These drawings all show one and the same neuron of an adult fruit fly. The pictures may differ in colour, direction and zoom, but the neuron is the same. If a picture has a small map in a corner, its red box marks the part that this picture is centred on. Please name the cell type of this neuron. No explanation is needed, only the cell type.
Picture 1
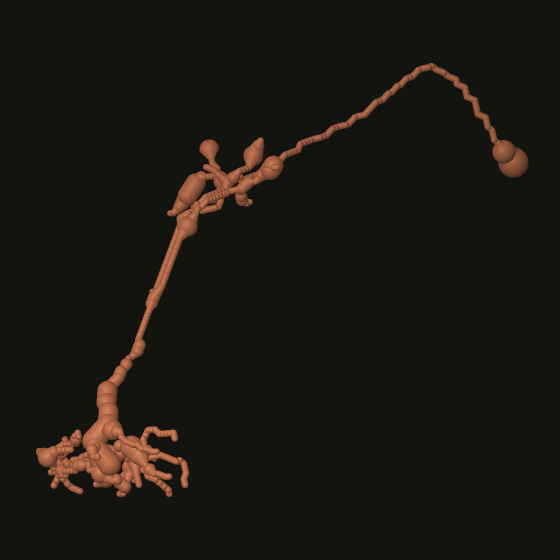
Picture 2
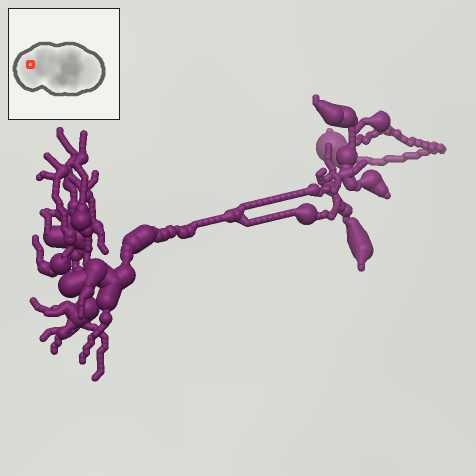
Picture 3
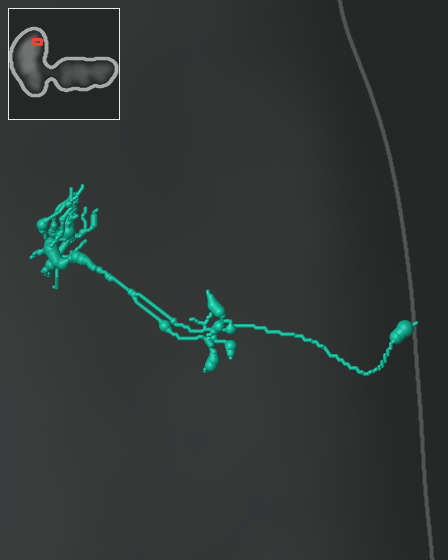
T4a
